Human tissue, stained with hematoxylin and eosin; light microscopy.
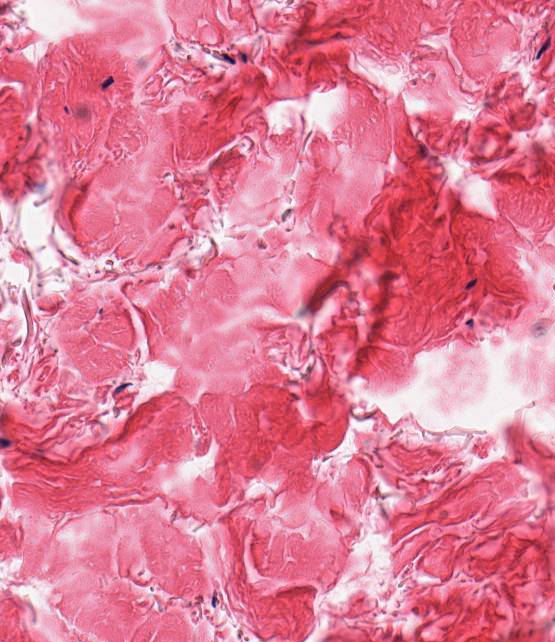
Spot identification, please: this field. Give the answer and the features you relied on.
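This field is dermis. Closely packed, irregular pink bundles fill it, cut in many planes; within them the wavy fibres run in varied directions, not along one line.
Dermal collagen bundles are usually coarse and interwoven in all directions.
Nuclei are very sparse, only a few small, dark, elongated spindle shapes between and within the bundles.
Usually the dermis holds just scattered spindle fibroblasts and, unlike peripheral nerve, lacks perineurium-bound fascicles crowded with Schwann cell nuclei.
No epithelium is present anywhere in the field.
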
